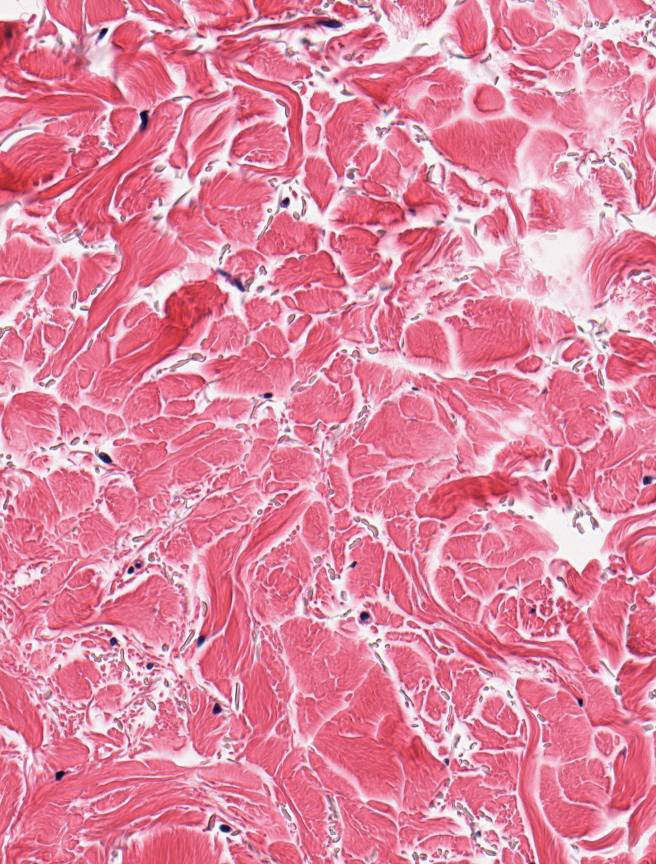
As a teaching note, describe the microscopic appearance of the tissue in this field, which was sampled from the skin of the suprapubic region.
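Bundles of eosinophilic fibres interlacing in many different directions fill the field edge to edge. A few fibres stain a deeper red than their neighbours, among them one near the upper left and one right of centre. Epithelium and glands are absent throughout the field, as are fat cells.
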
